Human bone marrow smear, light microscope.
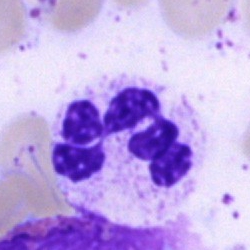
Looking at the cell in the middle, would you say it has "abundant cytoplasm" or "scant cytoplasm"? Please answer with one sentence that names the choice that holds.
Its cytoplasm is plentiful around the nucleus.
